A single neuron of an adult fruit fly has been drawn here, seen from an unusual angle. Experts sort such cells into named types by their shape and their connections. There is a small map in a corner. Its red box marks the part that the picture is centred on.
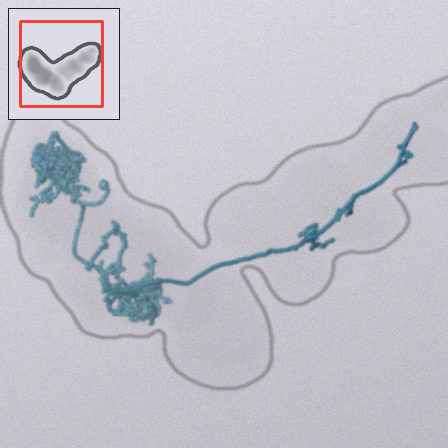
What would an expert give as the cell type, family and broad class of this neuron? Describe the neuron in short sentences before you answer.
The cell body is on the left of the picture. Dozens of branch ends can be seen. The cell type is DNp29. The family is DNp. It is a descending neuron.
